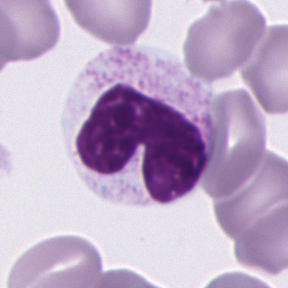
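Band neutrophil at the centre of a stained blood smear. Roughly round, smooth-edged outline. The horseshoe-shaped nucleus opens downward and sits toward the lower part of the cell, leaving a wider band of cytoplasm above. Chromatin's dark purple and coarsely clumped.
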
